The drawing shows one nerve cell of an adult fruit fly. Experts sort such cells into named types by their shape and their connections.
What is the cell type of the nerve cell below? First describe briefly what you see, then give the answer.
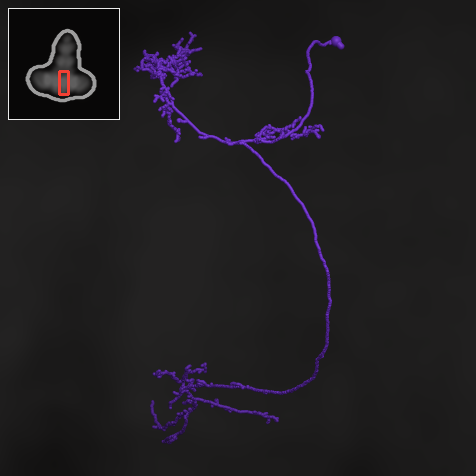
In this view it is taller than it is wide. It is a central-brain intrinsic neuron. Its cell type is LAL150.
